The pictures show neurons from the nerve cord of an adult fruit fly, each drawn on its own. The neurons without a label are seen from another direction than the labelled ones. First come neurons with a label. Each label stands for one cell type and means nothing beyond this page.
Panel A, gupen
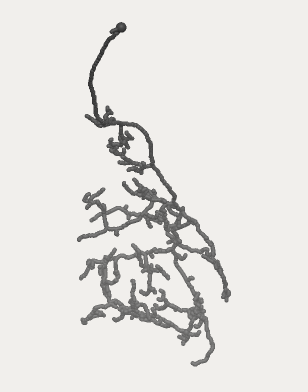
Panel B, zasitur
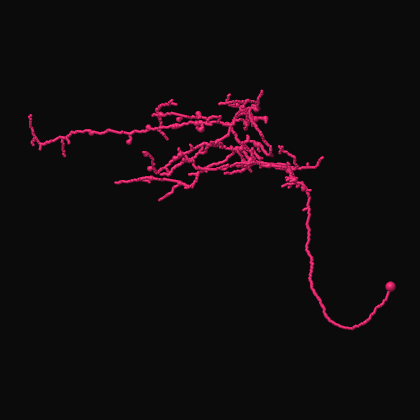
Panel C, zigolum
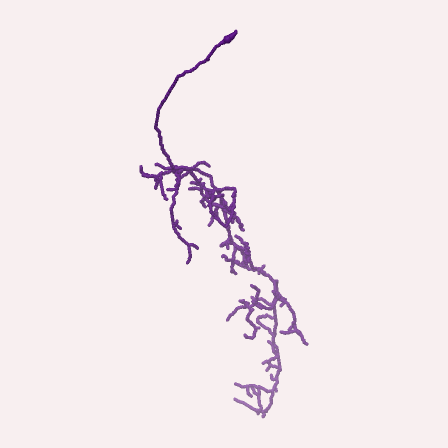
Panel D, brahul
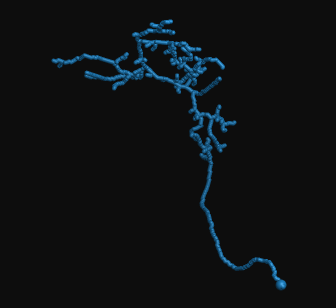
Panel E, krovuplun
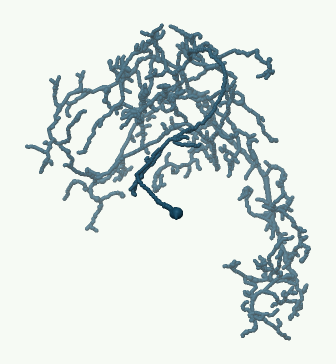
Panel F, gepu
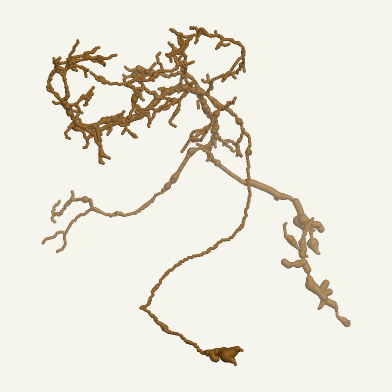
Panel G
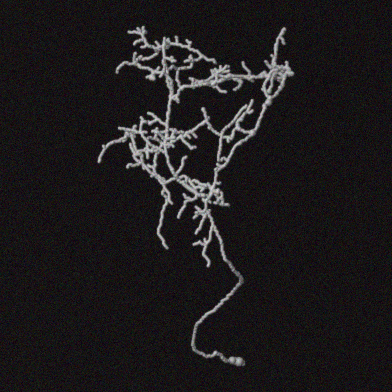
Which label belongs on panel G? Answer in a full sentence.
It belongs to krovuplun.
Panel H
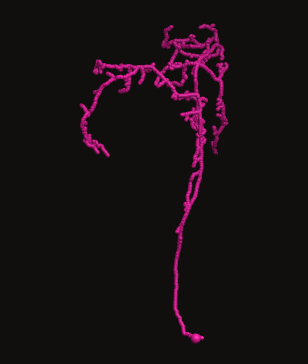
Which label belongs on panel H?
It belongs to gupen.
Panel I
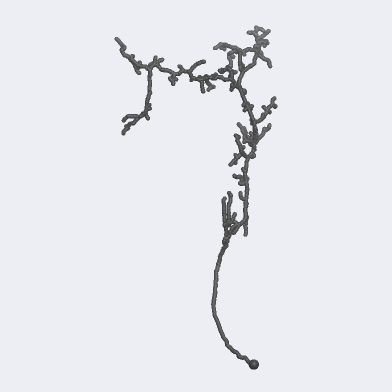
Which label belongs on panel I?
It belongs to gupen.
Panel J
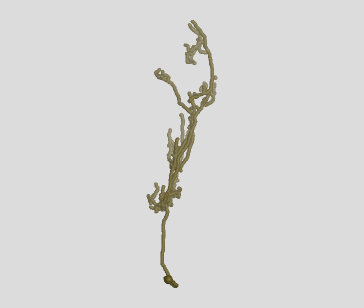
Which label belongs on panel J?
It belongs to zigolum.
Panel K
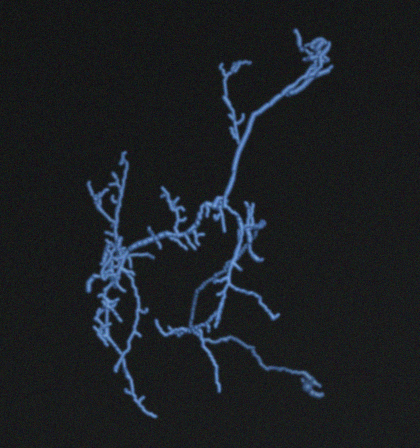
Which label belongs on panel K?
It belongs to gepu.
